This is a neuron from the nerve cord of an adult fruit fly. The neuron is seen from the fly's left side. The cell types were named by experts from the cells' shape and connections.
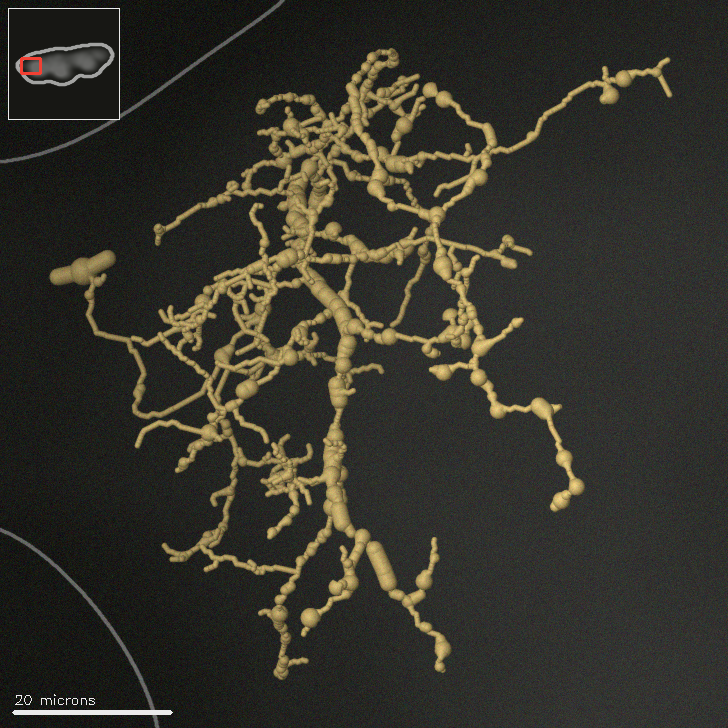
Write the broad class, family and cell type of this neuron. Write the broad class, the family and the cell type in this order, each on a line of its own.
nerve-cord intrinsic neuron
hemilineage 13A
IN13A049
